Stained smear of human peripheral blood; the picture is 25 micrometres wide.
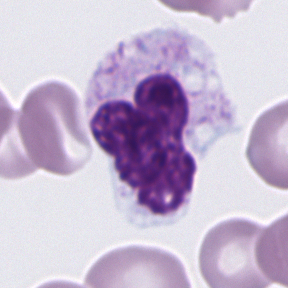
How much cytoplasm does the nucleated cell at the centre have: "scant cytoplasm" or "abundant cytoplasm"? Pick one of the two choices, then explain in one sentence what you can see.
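Abundant cytoplasm. The cytoplasm is abundant and pale grey-blue.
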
